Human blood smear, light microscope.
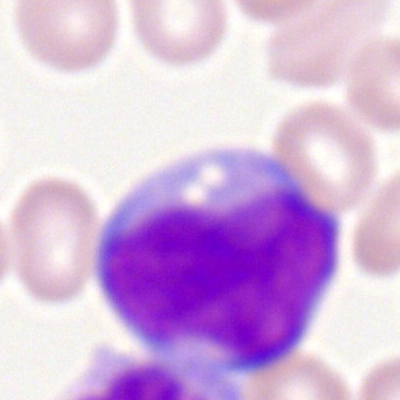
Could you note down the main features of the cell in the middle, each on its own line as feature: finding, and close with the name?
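Outline: roughly round, smooth edge
Nuclear size: occupies most of the cell
Nuclear form: single mass, not split into separate lobes
Chromatin: deep purple, mottled and uneven in texture
Cell type: myeloblast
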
